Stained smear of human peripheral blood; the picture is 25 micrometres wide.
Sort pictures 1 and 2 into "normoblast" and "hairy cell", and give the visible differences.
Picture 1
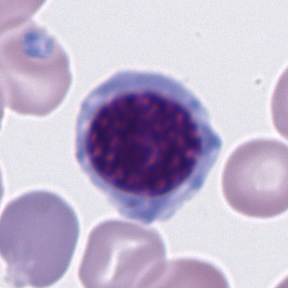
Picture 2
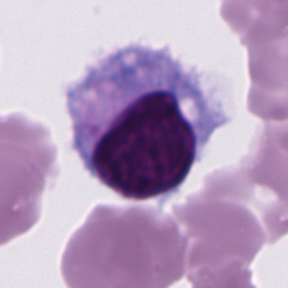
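Two kinds are shown: a normoblast in picture 1 and a hairy cell in picture 2. Outline first: the normoblast's edge is slightly angular rather than a smooth circle, while the hairy cell's is ragged and fringed with many fine hair-like projections. Size next: the normoblast measures about 13 micrometres across and the hairy cell about 14 micrometres. Nucleus: in the normoblast it is round, about 10 micrometres across, without indentation or lobes, and fills about 60% of the cell's area; in the hairy cell it is a single rounded mass without lobes, fills about 50% of the area and lies toward the bottom of the cell.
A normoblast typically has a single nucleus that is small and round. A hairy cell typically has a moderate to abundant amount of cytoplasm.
Chromatin: both are dark purple, coarsely clumped in the normoblast and densely clumped in the hairy cell. Nucleoli: the normoblast has no clearly outlined nucleolus, and none can be seen in the hairy cell.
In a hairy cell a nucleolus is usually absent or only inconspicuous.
Vacuoles: the normoblast's cytoplasm contains none, whereas the hairy cell has a clear vacuole just beside the upper right of its nucleus. Granules: the normoblast shows no visible granules, and the hairy cell no distinct coarse ones.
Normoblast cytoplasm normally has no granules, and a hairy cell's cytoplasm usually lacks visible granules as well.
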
